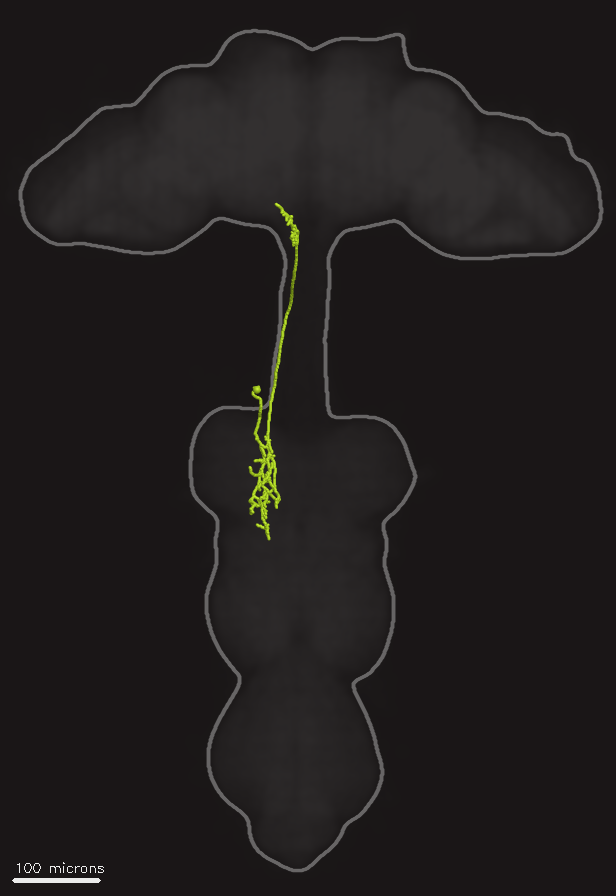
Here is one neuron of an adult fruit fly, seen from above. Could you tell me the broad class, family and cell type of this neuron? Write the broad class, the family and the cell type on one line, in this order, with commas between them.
ascending neuron, hemilineage 16B, AN16B112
